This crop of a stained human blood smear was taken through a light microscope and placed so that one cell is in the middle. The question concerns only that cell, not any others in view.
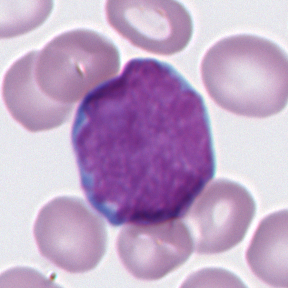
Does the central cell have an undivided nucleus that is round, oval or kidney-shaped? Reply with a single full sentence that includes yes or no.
Yes, there is a single compact nucleus of round, oval or kidney shape in the cell.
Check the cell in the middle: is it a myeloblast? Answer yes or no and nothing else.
yes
